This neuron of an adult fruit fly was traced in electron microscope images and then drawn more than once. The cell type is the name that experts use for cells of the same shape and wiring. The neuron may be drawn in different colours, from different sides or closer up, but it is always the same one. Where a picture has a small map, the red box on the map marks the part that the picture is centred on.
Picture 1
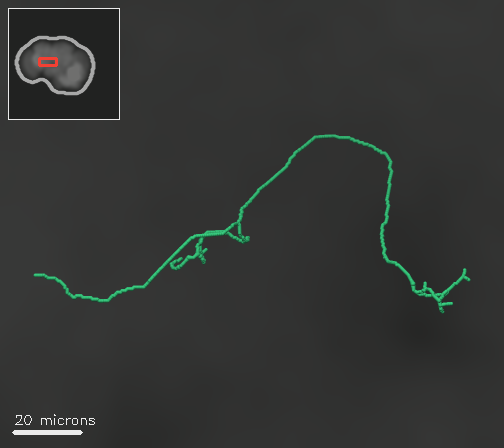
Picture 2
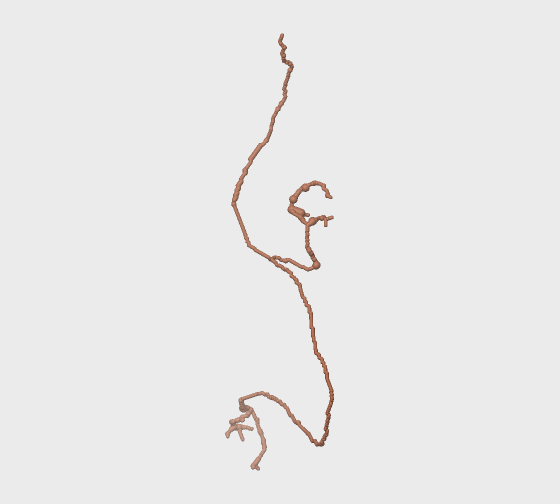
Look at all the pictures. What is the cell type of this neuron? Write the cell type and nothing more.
ORN_VC4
